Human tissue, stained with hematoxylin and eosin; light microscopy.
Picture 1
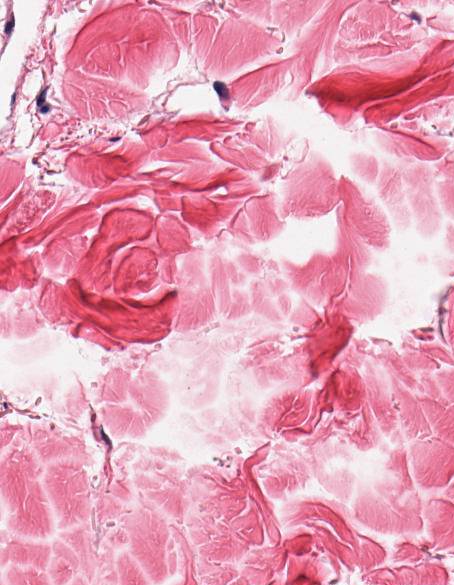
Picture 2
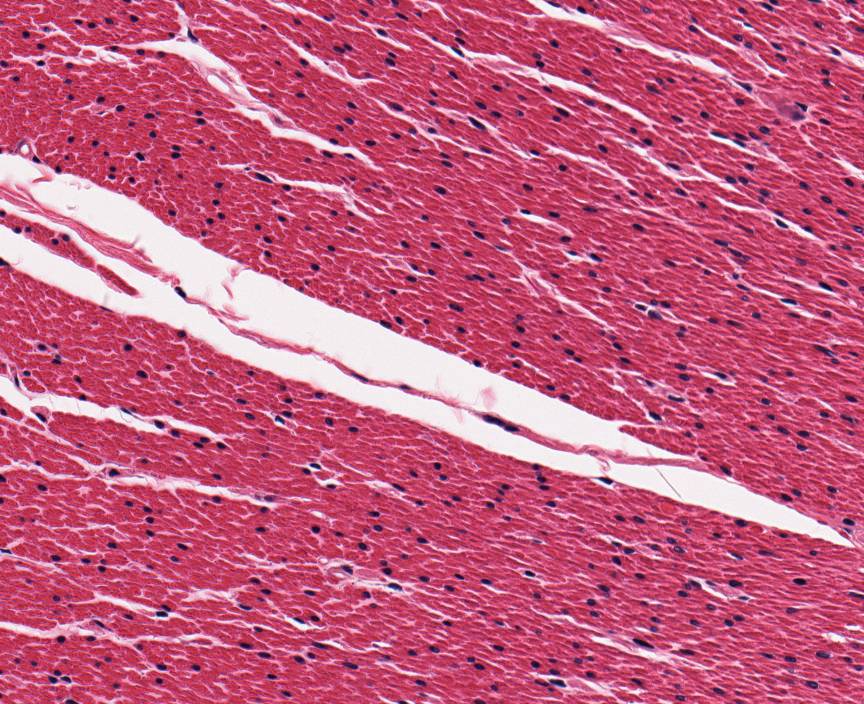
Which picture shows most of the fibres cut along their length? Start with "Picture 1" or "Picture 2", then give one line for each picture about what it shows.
Picture 2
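In picture 1: The field is filled with closely packed pale pink fibre profiles that are mostly cut across, giving polygonal outlines.
In picture 2: The muscle fibres run obliquely from the upper left toward the lower right.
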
